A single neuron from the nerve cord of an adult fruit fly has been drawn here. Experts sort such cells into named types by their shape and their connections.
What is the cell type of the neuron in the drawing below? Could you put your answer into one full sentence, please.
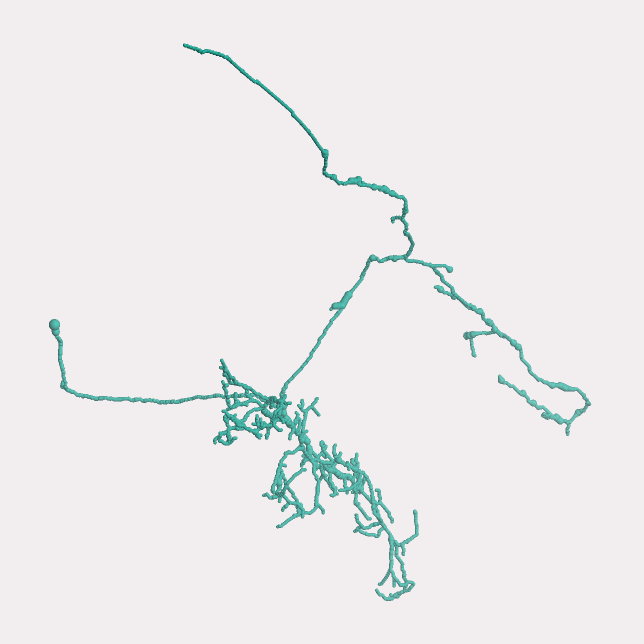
In terms of cell type, the neuron is AN07B063.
